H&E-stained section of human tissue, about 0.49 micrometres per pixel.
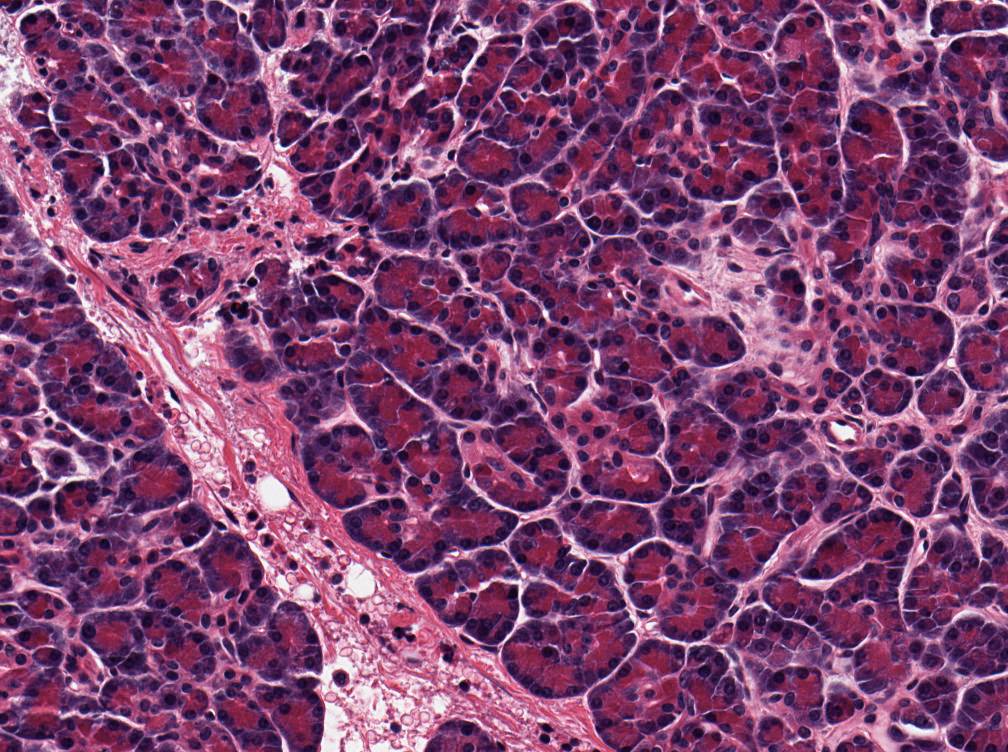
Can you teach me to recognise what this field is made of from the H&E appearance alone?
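Exocrine pancreas is what you are looking at. See how closely packed rounded acini fill most of the field. Each acinar cell is pink at its apex, toward the acinar centre, and purple at its base, where the round dark nucleus lies near the outer edge.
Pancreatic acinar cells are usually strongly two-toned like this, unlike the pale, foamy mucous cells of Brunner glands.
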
